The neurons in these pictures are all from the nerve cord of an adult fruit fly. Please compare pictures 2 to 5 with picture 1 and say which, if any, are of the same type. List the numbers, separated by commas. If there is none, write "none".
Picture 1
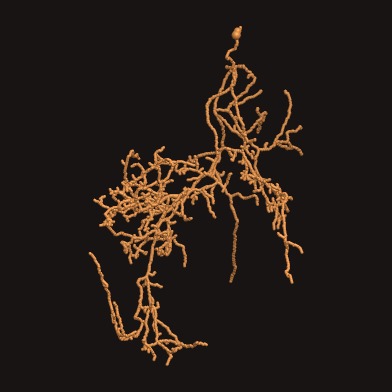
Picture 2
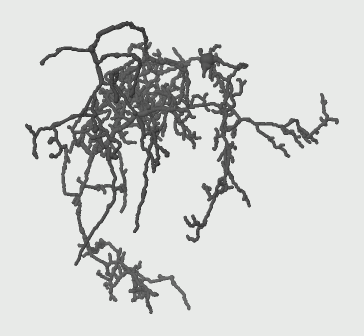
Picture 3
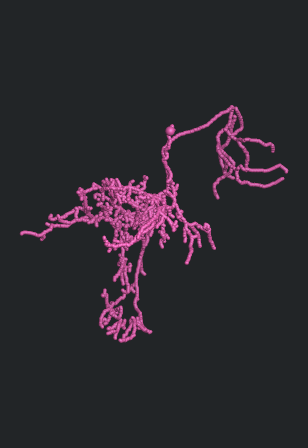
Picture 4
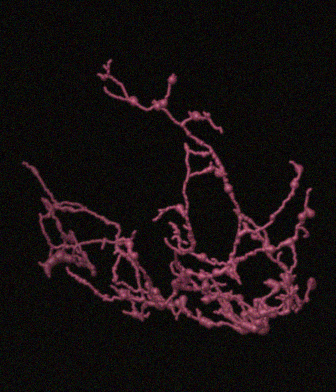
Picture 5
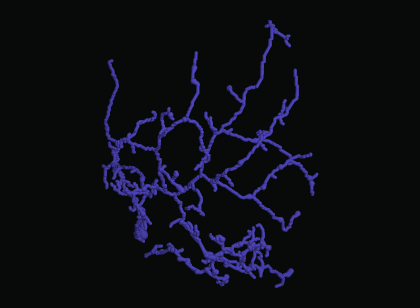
2, 3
